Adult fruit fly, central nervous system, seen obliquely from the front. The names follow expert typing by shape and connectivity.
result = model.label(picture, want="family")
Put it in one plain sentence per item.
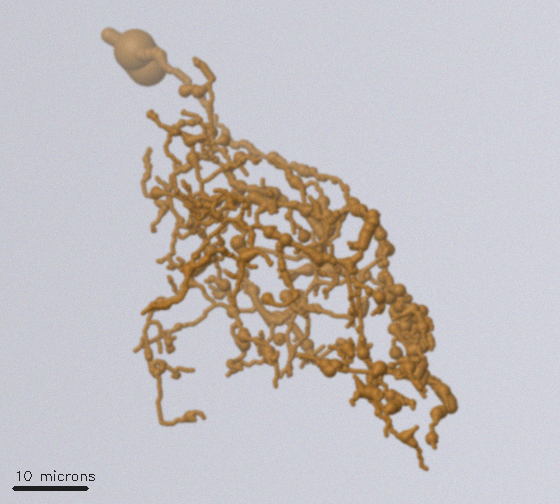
The family is hemilineage SMPpd2.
